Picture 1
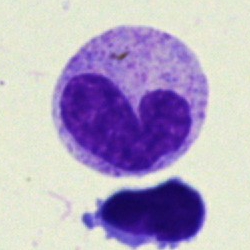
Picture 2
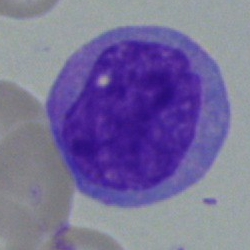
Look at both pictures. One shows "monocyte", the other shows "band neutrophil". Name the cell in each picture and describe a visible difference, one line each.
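In picture 1 we see a band neutrophil: The cytoplasm is abundant and pale lilac.
In picture 2 we see a monocyte: The nucleus fills most of the cell and sits toward the left side.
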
